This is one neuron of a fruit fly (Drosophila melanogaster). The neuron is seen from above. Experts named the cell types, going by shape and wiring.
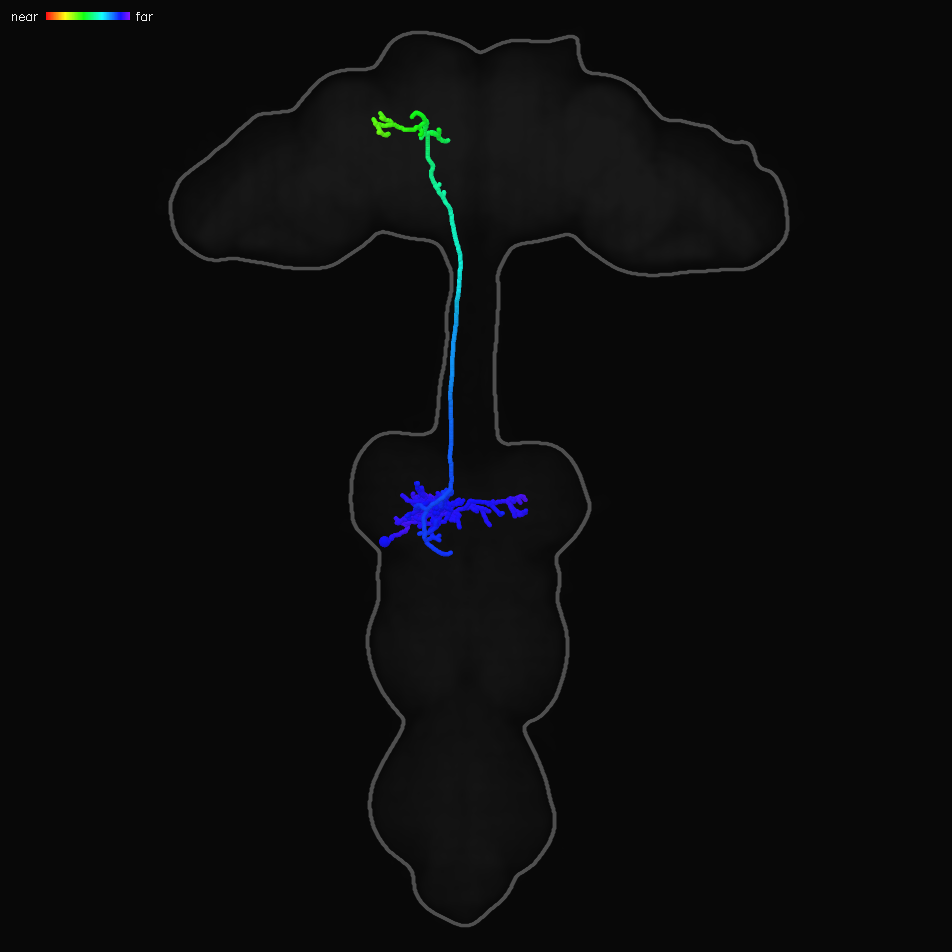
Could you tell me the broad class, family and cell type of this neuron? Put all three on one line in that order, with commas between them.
ascending neuron, hemilineage 01B, AN01B014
